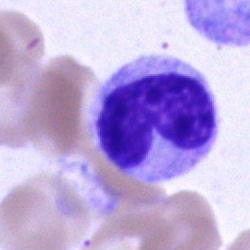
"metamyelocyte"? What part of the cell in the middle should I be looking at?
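This metamyelocyte has a kidney-shaped nucleus whose indentation faces the lower right. Its chromatin is dark purple and clumped, with lighter patches between the clumps, which goes with the name.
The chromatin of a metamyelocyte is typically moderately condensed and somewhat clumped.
The nucleus takes up more than half of the cell, and the cytoplasm is a pale bluish-lilac.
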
